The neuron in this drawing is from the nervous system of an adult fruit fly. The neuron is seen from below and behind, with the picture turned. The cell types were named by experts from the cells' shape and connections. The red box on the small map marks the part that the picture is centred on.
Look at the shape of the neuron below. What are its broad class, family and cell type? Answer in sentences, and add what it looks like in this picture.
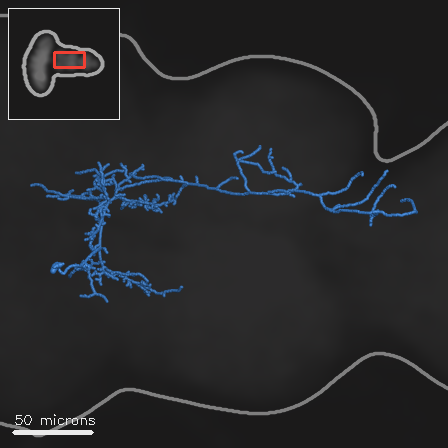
It is a nerve-cord intrinsic neuron. Its family is hemilineage 06B. The cell type is IN06B076. By the scale bar it is about 250 microns wide in this view. The picture shows dozens of branch ends.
